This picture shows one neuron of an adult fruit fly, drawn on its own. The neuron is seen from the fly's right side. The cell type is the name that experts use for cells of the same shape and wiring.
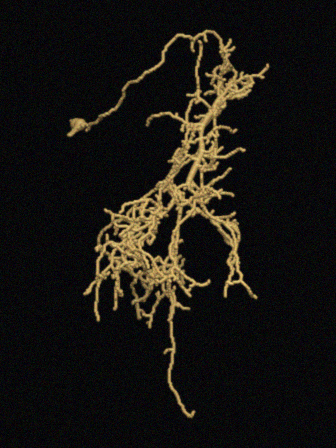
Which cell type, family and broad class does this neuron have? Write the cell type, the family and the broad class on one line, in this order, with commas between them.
CL158, hemilineage DM4_dorsal, central-brain intrinsic neuron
